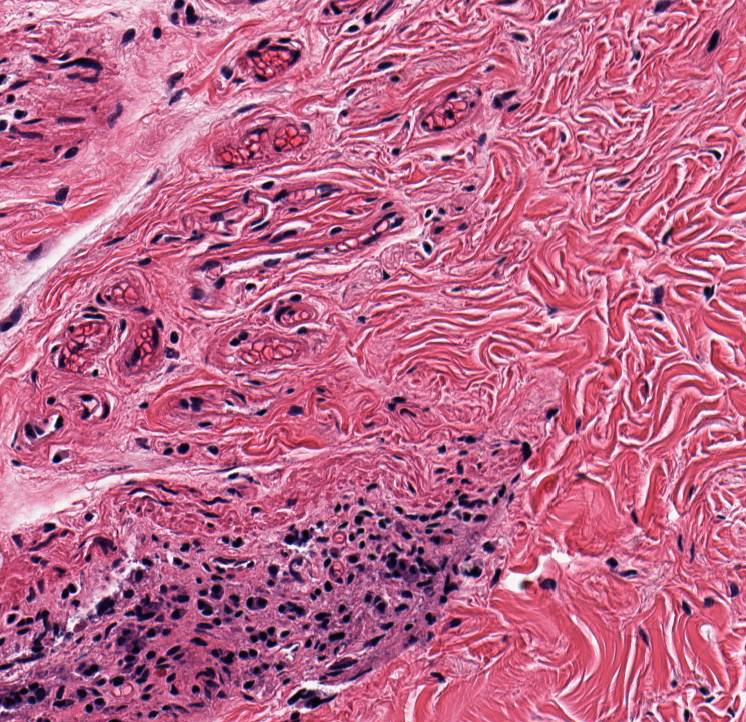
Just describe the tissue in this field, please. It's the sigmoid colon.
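A crowded cluster of dark-staining nuclei, closely packed and oval to irregular, occupies the lower left. Elsewhere the field is mostly collagen with sparse cells. Several small round-to-oval vessels packed with red blood cells sit in the upper left half. The right half consists of thick, wavy, pink collagen bundles.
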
